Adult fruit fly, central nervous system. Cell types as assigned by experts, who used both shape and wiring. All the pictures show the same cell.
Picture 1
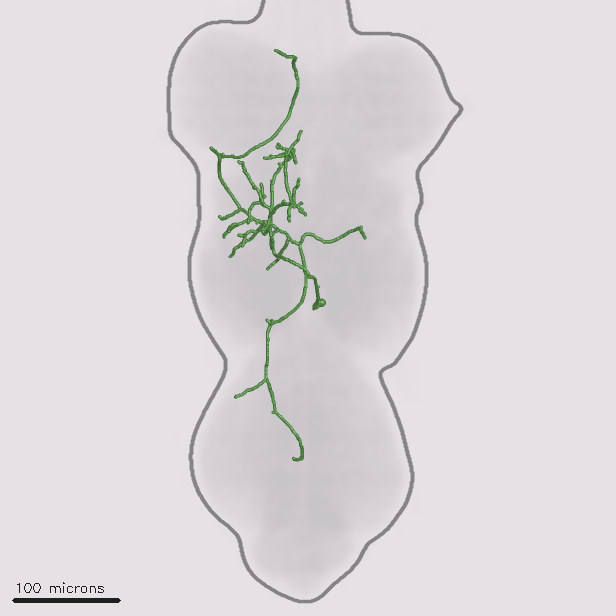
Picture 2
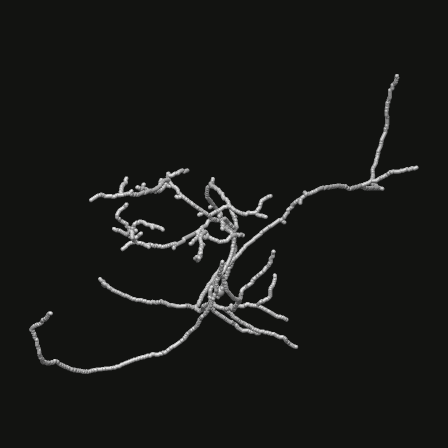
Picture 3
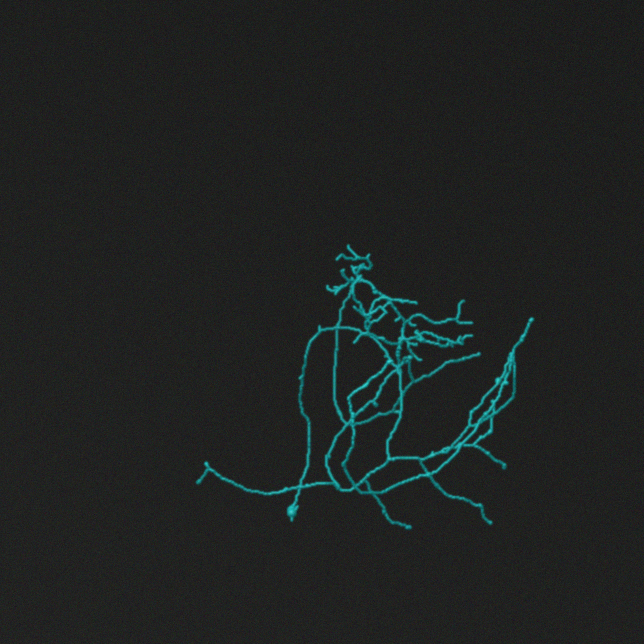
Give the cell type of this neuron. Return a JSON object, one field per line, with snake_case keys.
{
 "cell_type": "IN12B044_e"
}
